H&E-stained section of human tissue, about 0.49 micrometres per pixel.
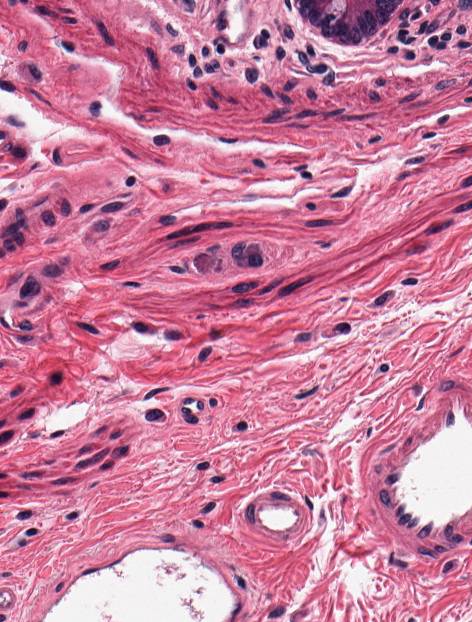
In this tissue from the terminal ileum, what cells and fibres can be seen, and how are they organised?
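Mid-field: fibres running roughly left to right. Elongated, spindle-shaped dark nuclei scattered along the fibres throughout the stroma. Near centre: small group of larger cells with rounded nuclei and more cytoplasm, sitting within the fibre bundles. Top edge, right of centre: cluster of crowded deep purple nuclei, epithelium cut at the field margin.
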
